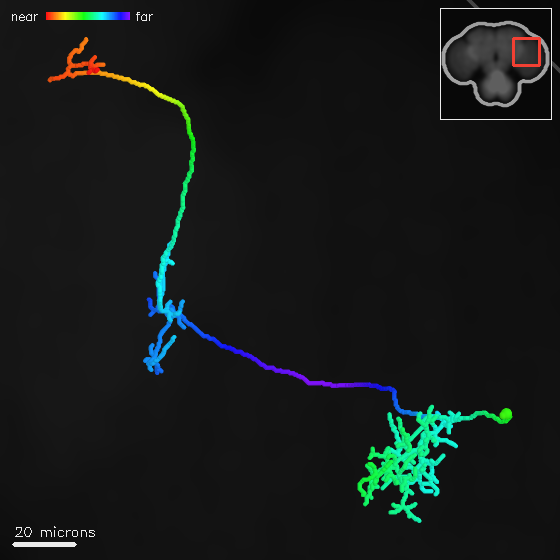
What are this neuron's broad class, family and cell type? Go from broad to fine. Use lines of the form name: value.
broad class: visual projection neuron
family: MeTu
cell type: MeTu4a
